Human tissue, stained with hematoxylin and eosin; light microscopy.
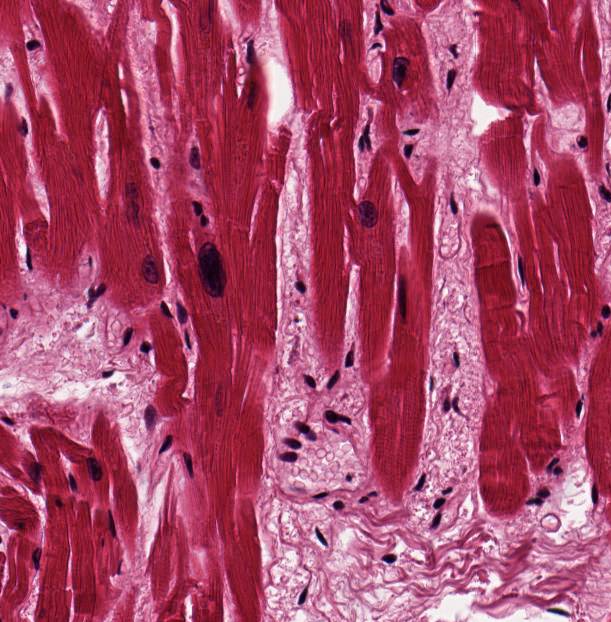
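Left ventricle of the heart, with muscle fibres running mainly from the top to the bottom of the field. The fibres show fine transverse striations, and their cytoplasm stains deep red. Left of centre, one fibre contains a large, dark, oval nucleus.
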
